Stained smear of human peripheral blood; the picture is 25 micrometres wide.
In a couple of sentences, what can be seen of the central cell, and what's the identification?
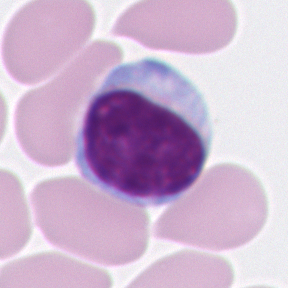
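Outline smooth, rounded; no surface projections. Nucleus low in cell, most cytoplasm above it. Chromatin dark purple, coarsely clumped. No coarse cytoplasmic granules. Name: typical lymphocyte.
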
